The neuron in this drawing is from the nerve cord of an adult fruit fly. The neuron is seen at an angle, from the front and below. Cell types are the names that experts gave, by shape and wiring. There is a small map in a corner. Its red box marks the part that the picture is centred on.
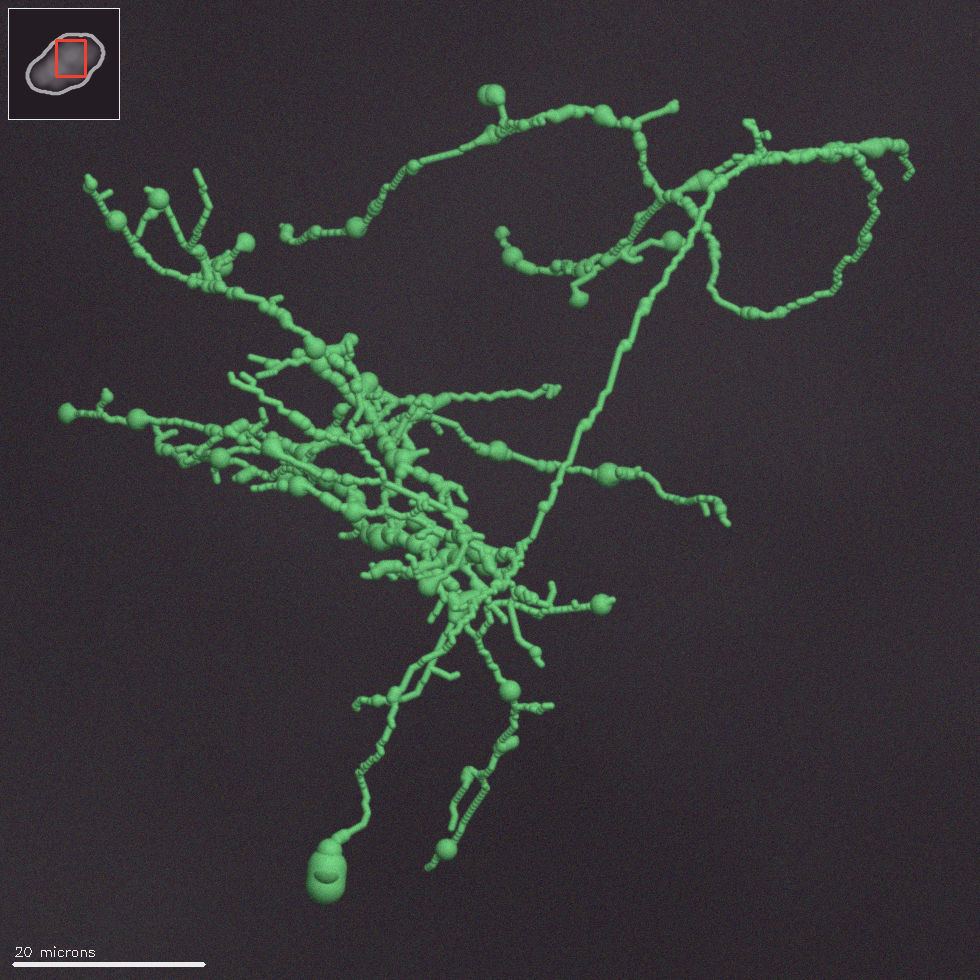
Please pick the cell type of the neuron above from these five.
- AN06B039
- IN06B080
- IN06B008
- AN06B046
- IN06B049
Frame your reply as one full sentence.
In the scheme of cell types, this neuron is IN06B080.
